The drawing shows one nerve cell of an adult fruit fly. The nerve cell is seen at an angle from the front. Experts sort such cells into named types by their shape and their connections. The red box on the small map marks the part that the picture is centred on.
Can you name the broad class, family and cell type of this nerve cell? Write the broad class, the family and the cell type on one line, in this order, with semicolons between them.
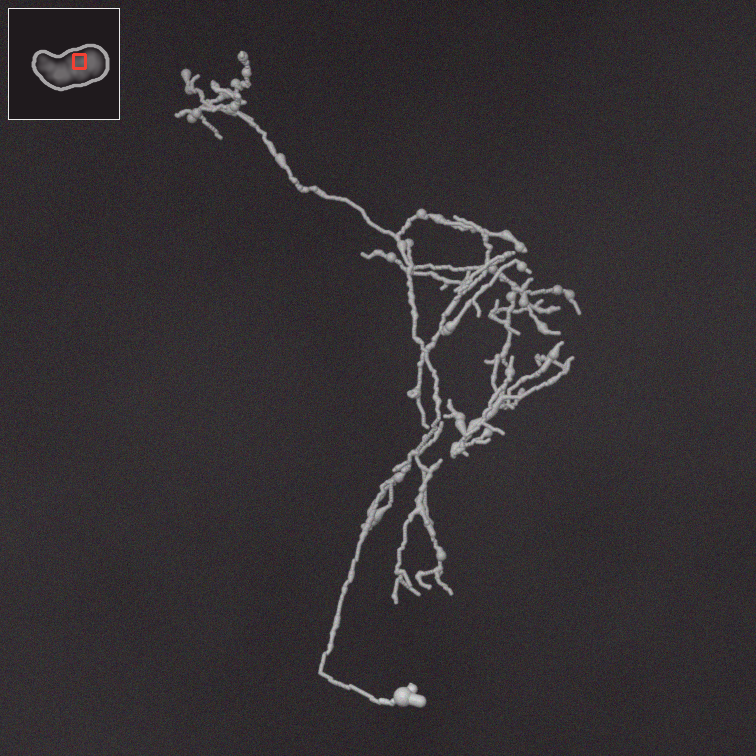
central-brain intrinsic neuron; hemilineage EBa1; CRE055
